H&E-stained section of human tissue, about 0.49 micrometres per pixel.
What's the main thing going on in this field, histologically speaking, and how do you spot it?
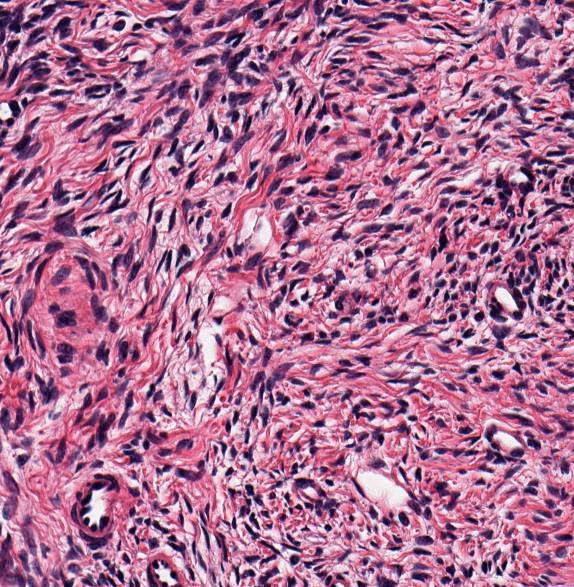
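That's ovarian cortex. Dense spindle cells fill the whole field, with no epithelium anywhere, running in short bundles that cross one another in varying directions.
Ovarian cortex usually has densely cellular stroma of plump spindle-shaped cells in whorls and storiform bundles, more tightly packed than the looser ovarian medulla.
The nuclei are elongated, dark-staining and tapered, many with wavy outlines, and the scant pink cytoplasm has indistinct cell borders.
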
